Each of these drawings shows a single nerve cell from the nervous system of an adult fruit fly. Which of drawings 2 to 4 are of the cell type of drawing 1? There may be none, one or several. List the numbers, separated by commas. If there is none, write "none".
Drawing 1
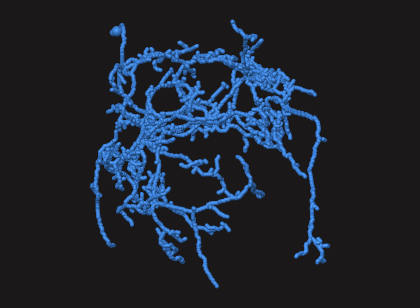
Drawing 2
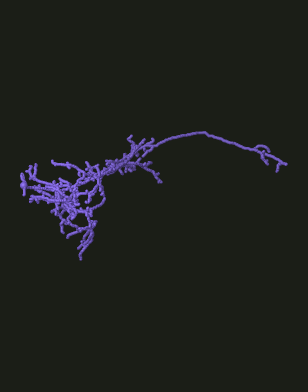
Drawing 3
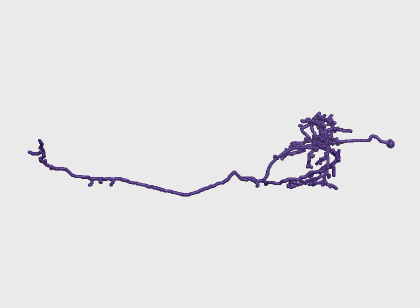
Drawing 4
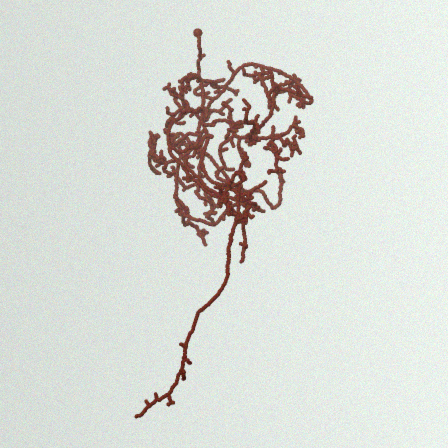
4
